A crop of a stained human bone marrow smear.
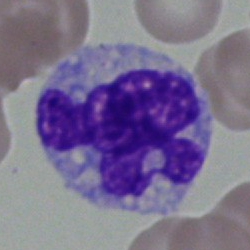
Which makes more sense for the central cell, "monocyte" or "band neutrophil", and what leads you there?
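It's a monocyte. Have a look at the nucleus: irregular and folded into several lobes, with dark purple, coarse chromatin dotted with small pale spots. The cytoplasm around it is pale grey-blue, with many small clear vacuoles scattered through it.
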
